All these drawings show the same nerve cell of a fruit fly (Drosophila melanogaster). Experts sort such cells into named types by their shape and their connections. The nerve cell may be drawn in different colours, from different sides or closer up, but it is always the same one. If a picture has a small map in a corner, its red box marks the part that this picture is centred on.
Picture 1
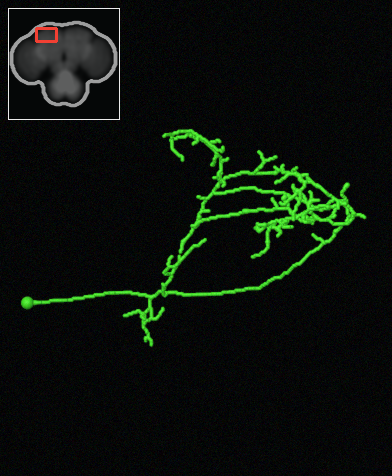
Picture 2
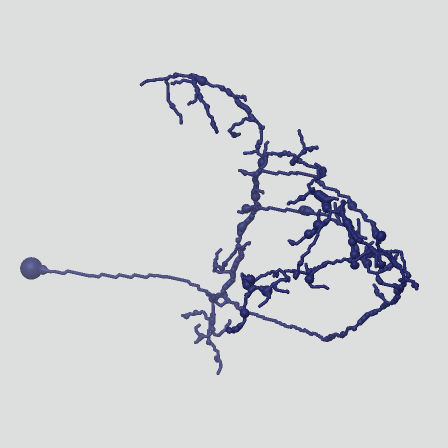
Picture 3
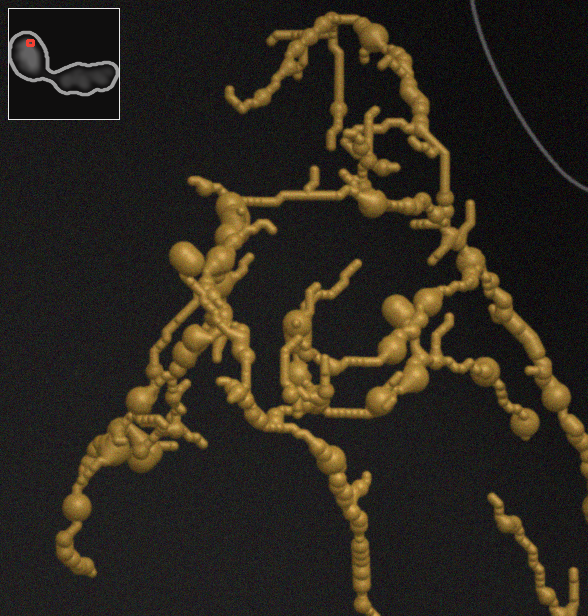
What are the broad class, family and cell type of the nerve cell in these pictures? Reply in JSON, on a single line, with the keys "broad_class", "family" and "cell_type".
{"broad_class": "central-brain intrinsic neuron", "family": "hemilineage LHp2", "cell_type": "CB3308"}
